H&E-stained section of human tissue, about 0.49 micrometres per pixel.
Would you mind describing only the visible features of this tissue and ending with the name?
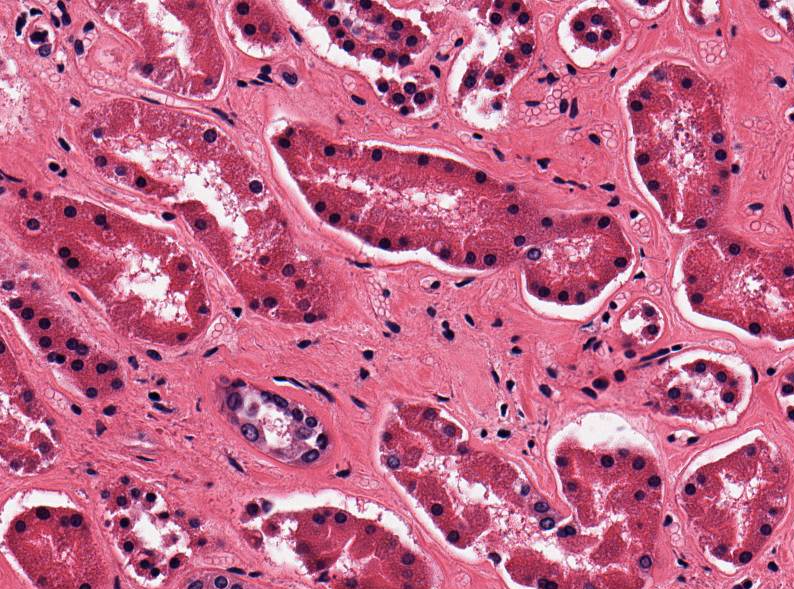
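Many separate tubules, cut in varied planes, fill the field and are set apart by stroma. A single layer of cuboidal to low columnar cells lines each tubule. These cells have abundant granular, deeply eosinophilic cytoplasm. The lumina are irregular and contain pale, frothy, fragmented material. This is renal cortex.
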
